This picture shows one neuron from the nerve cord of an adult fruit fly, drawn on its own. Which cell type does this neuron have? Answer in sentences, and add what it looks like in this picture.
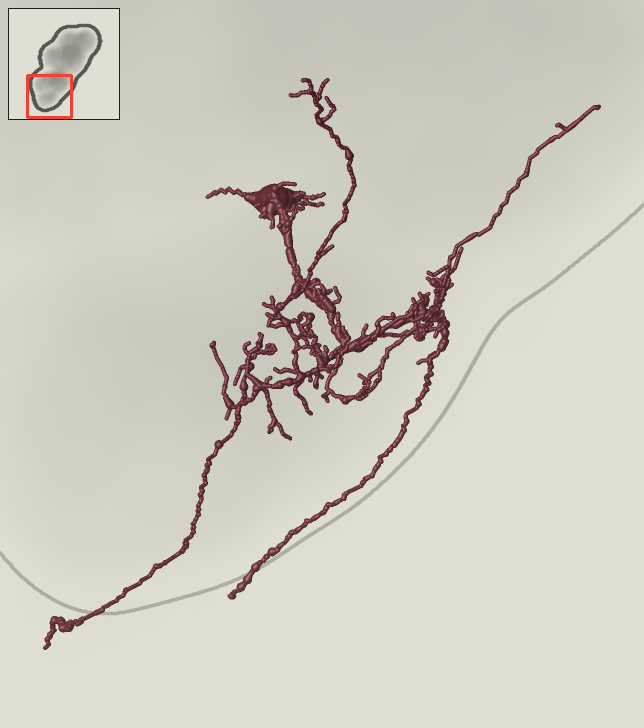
It is of cell type EN00B023. Its broad class is efferent neuron of the nerve cord. Dozens of branch ends can be seen. In this view it is about as wide as it is tall.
